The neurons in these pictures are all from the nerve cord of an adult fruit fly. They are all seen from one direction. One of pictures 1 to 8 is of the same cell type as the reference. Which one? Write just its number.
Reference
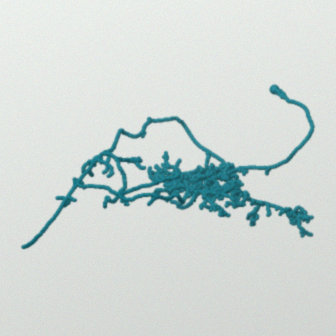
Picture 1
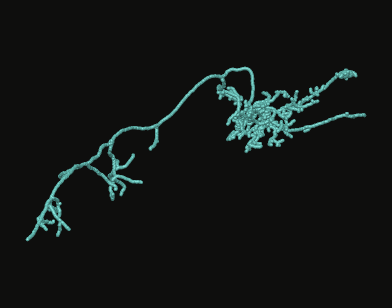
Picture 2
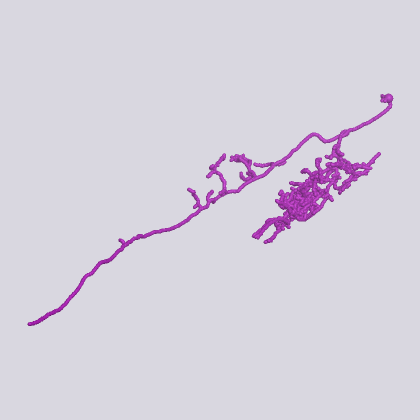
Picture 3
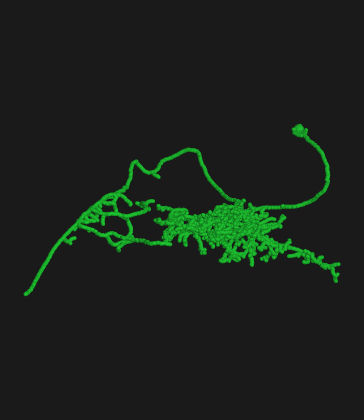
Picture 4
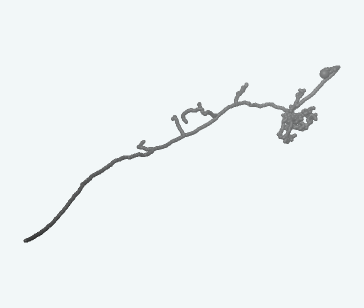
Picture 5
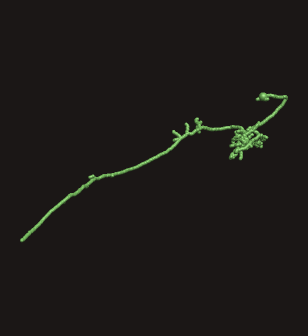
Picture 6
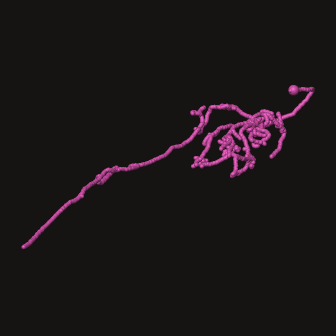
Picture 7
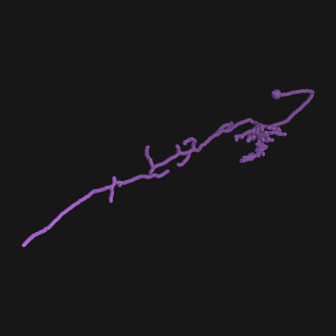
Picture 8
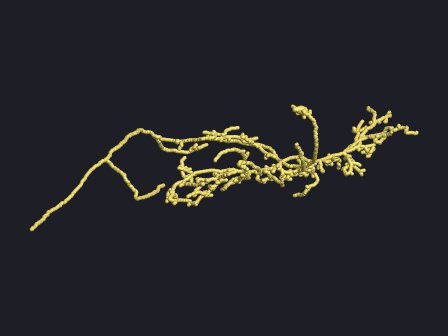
3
